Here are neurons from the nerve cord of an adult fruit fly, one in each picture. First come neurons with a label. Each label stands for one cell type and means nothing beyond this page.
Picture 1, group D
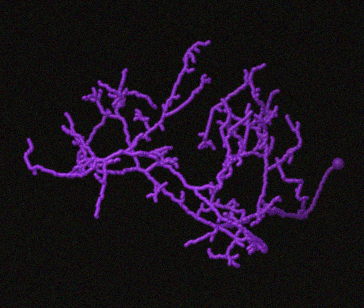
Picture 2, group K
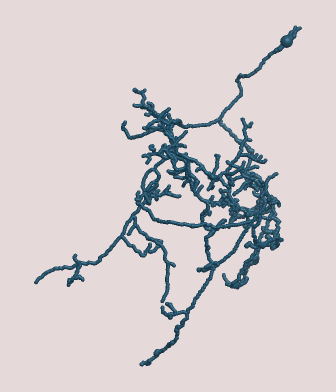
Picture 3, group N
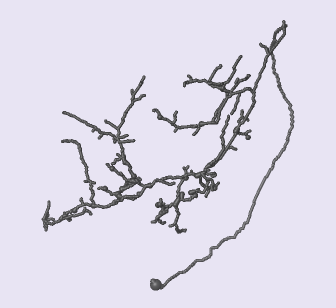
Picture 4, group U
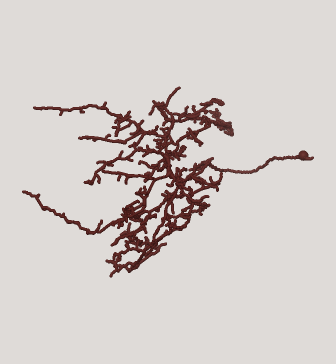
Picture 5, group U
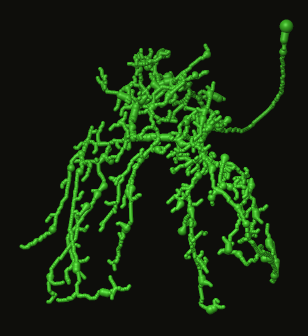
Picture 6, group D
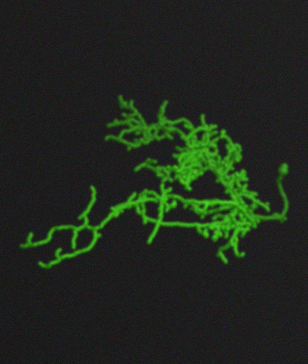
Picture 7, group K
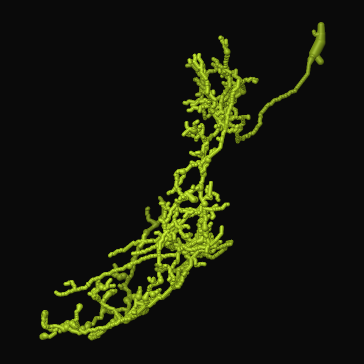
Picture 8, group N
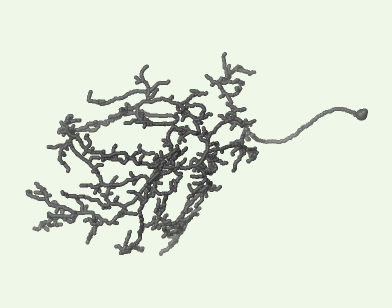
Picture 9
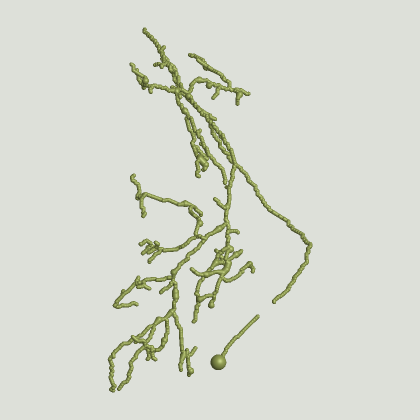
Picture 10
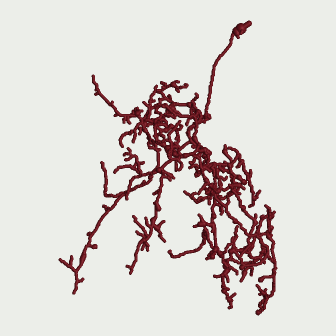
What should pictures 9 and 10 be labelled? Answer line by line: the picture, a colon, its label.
9: group N
10: group U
